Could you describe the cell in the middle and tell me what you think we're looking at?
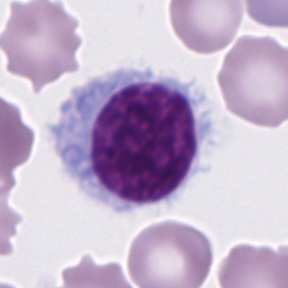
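Looking around the edge first, I see a ragged border with many fine hair-like projections. Inside, the chromatin looks mottled, with darker purple clumps. The nuclear edge, as far as I can tell, stays smooth, with no notches or folds. Nor do I find any distinct coloured granules in the cytoplasm. This is a hairy cell.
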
